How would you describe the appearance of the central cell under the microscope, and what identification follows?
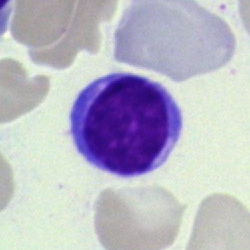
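Notice first how round and smooth the outline of the cell is. The cytoplasm is blue, and its rim is widest on the left side of the cell. Look closely and you will find no granules in that cytoplasm. This cell is a lymphocyte.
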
